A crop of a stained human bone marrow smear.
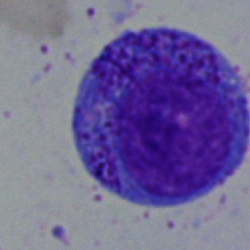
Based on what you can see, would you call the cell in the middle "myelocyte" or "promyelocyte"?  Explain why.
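Promyelocyte.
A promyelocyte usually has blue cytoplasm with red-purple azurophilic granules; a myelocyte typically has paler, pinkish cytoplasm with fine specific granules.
Here the cytoplasm stains blue. Coarse dark purple granules crowd it along the left and upper side. The nucleus lies off-centre toward the lower right, its chromatin fairly even and free of heavy dark clumps.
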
